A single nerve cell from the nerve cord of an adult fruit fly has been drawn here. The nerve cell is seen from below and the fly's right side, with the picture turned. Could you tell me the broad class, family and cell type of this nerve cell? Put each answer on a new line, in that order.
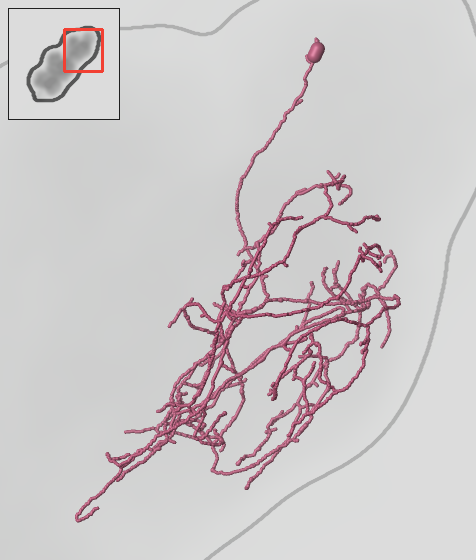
nerve-cord intrinsic neuron
hemilineage 04B
IN04B048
